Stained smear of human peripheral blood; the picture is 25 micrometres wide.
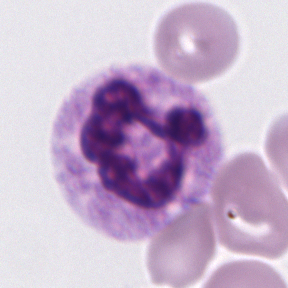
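Segmented neutrophil in a stained human peripheral blood smear (nucleated cell at the centre), measuring about 15 micrometres across. The nucleus is divided into several lobes linked by thin strands, which curve around a paler central area of cytoplasm. The cytoplasm is pale pinkish-lilac and filled with fine, faint lilac granules.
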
